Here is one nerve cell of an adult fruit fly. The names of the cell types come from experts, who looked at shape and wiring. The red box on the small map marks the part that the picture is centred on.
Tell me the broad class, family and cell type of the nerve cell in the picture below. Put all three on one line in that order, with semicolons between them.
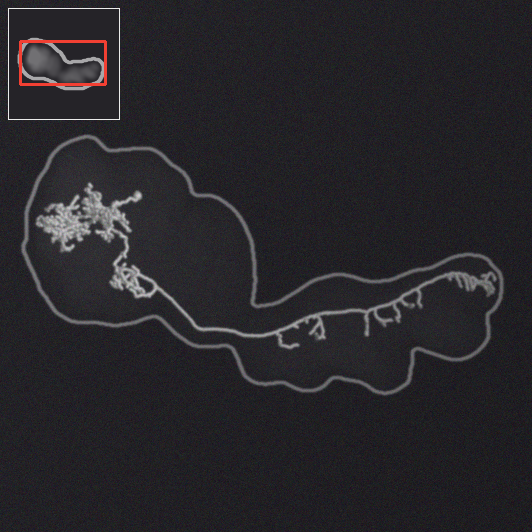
descending neuron; DNpe; DNpe040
